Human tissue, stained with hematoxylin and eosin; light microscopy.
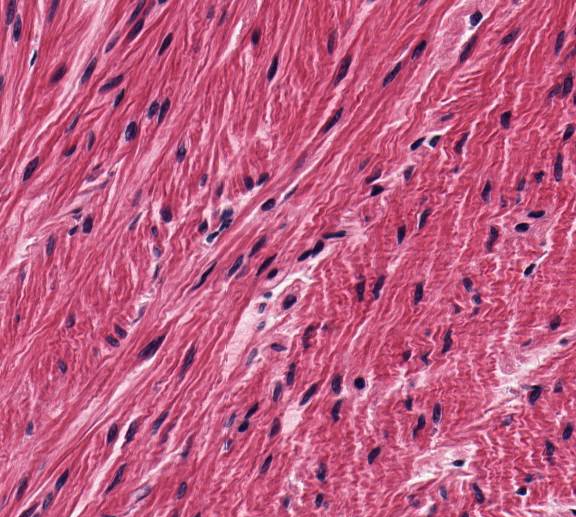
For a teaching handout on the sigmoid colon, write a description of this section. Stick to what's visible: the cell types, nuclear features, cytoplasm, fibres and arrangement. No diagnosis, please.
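Long spindle-shaped cells, lying parallel along the bundles. Nuclei elongated, dark blue, aligned with the long axis of the fibres. Cytoplasm deep pink, finely fibrillar. Bundles separated only by thin pale connective tissue strands; one runs through mid-field.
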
